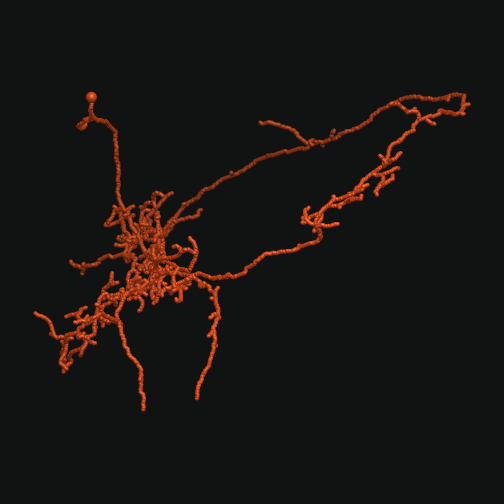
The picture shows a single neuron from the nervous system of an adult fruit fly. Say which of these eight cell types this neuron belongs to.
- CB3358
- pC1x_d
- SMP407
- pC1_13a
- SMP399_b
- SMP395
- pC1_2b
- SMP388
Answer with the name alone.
pC1_13a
